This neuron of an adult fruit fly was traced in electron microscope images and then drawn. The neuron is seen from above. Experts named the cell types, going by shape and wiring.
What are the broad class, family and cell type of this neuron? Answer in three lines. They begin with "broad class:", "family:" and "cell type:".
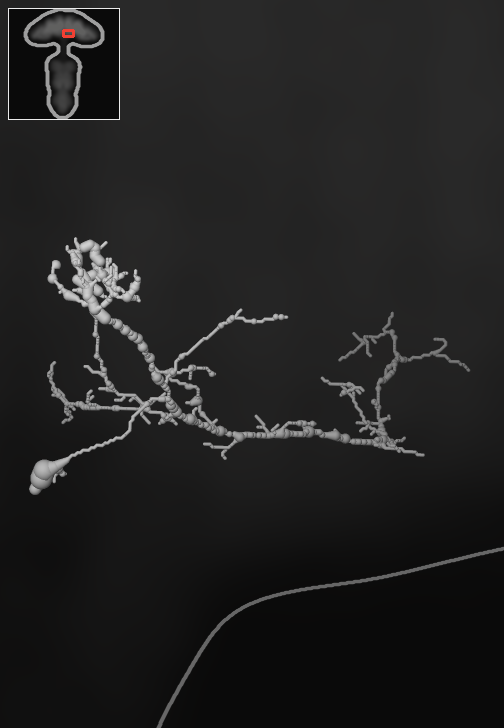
broad class: central-brain intrinsic neuron
family: class CX
cell type: IbSpsP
